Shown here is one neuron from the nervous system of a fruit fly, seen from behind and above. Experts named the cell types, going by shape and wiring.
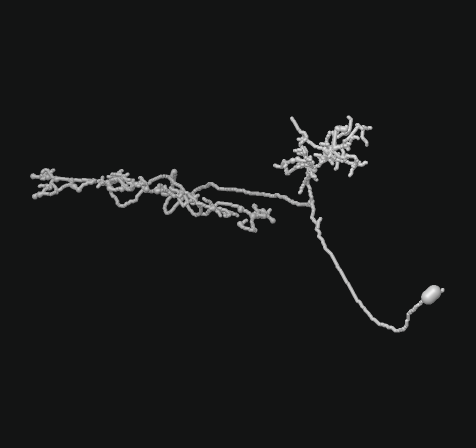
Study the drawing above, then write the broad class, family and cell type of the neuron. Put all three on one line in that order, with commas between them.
central-brain intrinsic neuron, hemilineage DL1_dorsal, FB8A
